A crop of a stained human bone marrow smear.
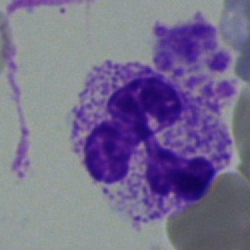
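Segmented neutrophil at the centre. Notice how dense the chromatin is, staining dark purple, and that no nucleoli can be seen. Around the lobes lies abundant pale lilac-grey cytoplasm, and the cell's outline is irregular, with a ragged edge.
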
